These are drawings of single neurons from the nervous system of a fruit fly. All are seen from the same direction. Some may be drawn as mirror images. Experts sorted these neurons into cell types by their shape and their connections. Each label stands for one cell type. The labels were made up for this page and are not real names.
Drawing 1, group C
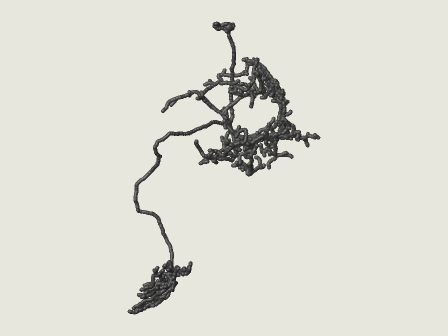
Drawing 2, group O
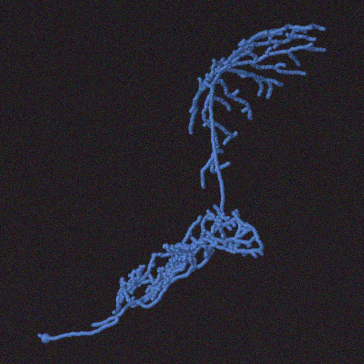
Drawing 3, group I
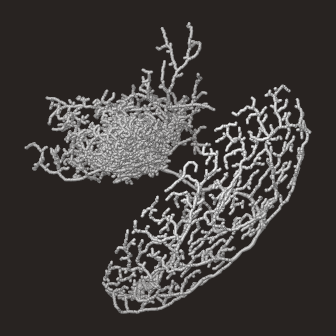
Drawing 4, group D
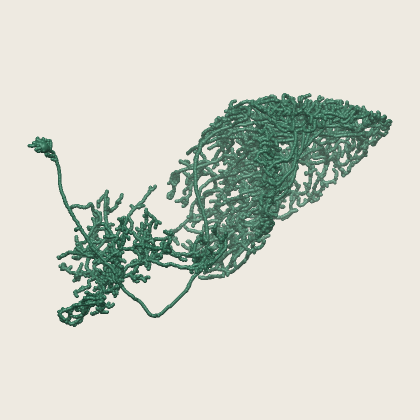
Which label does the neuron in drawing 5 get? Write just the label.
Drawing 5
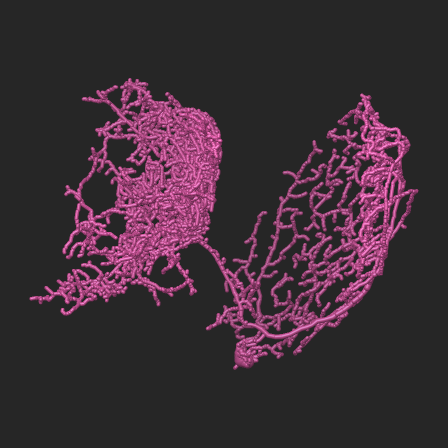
group I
